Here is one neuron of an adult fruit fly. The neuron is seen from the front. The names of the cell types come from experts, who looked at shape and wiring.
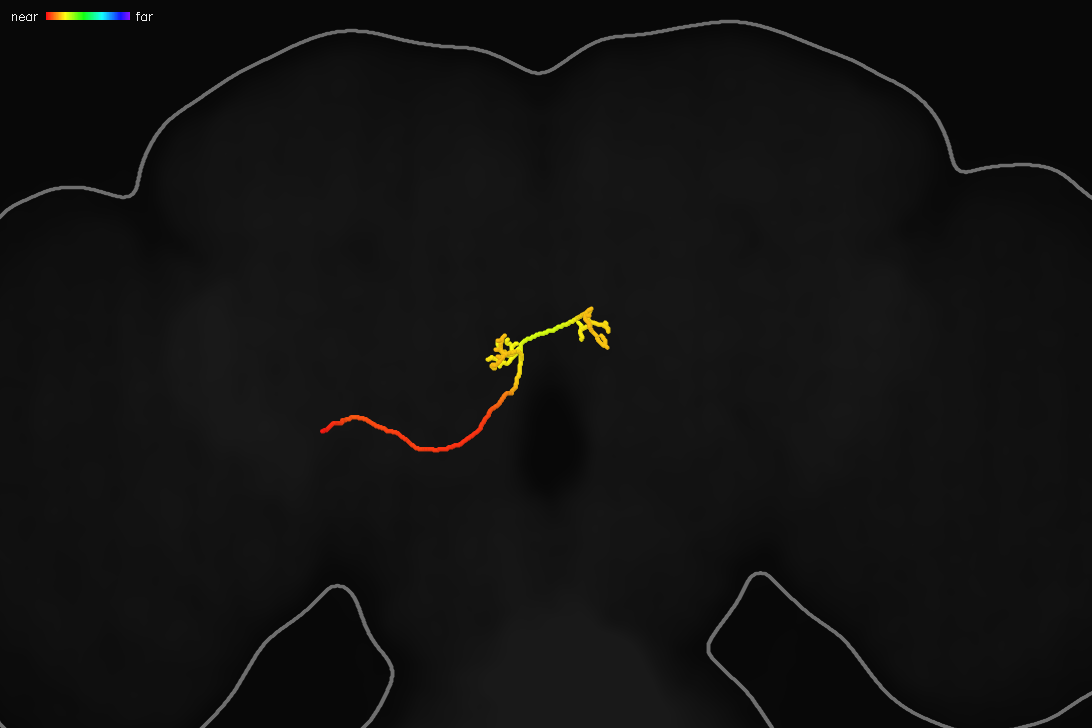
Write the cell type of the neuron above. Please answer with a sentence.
The cell type is ORN_DM1.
